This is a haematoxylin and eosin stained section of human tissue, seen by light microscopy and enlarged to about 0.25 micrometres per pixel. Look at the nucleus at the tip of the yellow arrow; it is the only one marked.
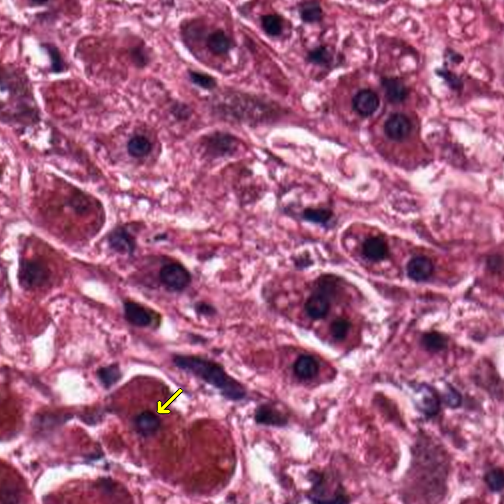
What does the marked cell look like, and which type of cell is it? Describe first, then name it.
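The nucleus is round and dark and sits near the middle of the cell. The cytoplasm is plentiful, deep red and dense, with no clear bubbles, and is darker than the paler, bubbly cytoplasm of several cells higher in the field. The cell's outline is smooth and rounded, with a thin pale gap separating it from the tissue around it. It lies beside other large, dark-red rounded cells and is pressed against one of them on its right side. Type of cell: adrenal cortical cell.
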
